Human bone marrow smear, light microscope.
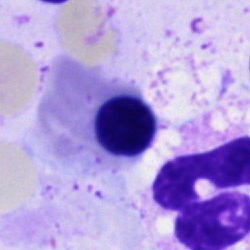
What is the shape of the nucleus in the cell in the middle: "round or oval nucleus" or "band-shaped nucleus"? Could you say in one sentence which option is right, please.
The nucleus of this cell is one compact round or oval mass.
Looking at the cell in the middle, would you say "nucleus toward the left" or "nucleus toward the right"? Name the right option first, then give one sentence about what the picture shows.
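Nucleus toward the right. The nucleus lies toward the right side of the cell.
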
